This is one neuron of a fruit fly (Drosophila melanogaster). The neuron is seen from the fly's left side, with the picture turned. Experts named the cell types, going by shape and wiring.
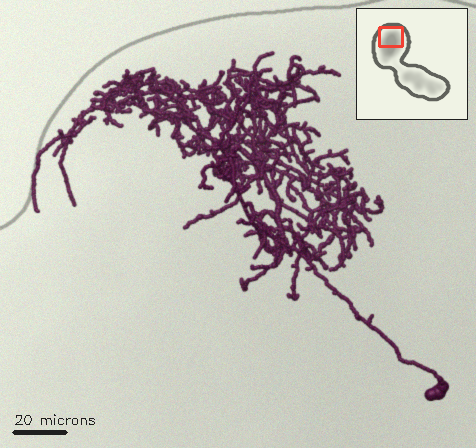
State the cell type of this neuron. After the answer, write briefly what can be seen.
It is of cell type SMP253. This is a central-brain intrinsic neuron. The cell body can be seen at the lower right of the picture. By the scale bar it is about 160 microns wide in this view. The picture shows dozens of branch ends.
